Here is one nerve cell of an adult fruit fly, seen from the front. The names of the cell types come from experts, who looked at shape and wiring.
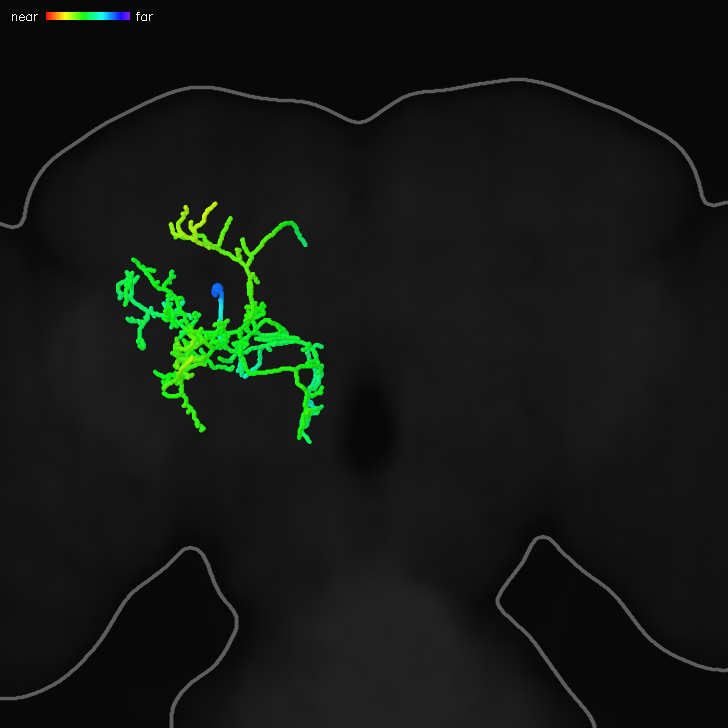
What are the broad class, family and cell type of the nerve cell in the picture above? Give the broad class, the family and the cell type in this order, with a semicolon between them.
central-brain intrinsic neuron; hemilineage SMPpv2_ventral; AVLP702m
